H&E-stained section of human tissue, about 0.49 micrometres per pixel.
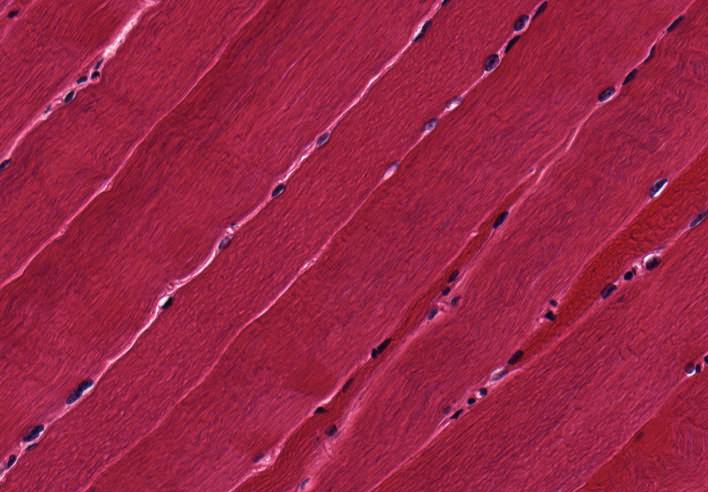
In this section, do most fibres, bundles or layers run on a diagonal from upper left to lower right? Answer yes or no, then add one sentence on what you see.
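No. Long parallel muscle fibres cross the whole field diagonally from lower left to upper right.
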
